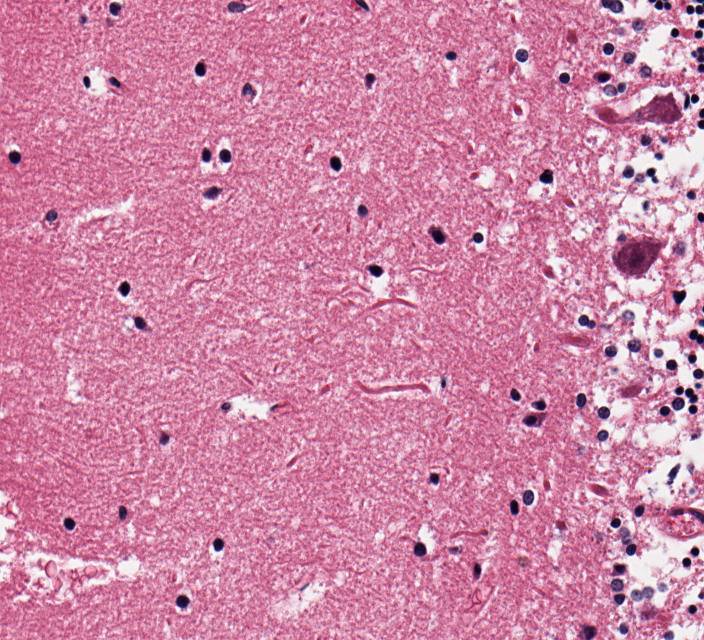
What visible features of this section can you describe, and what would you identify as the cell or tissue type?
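Starting at the left edge and running almost to the right, I see pale pink, finely fibrillary neuropil with only sparse nuclei. Those scattered nuclei are small, round to oval and dark, and many sit in a clear halo. Down the right edge runs a band densely packed with small round dark nuclei. I find no epithelium or glands anywhere. This is cerebellum.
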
